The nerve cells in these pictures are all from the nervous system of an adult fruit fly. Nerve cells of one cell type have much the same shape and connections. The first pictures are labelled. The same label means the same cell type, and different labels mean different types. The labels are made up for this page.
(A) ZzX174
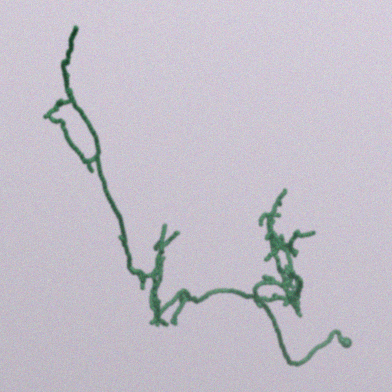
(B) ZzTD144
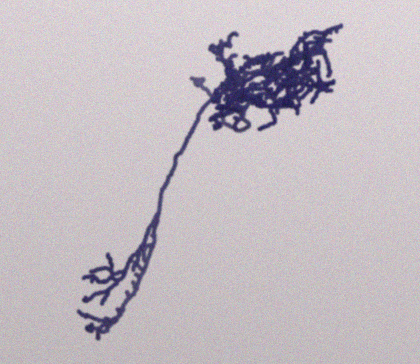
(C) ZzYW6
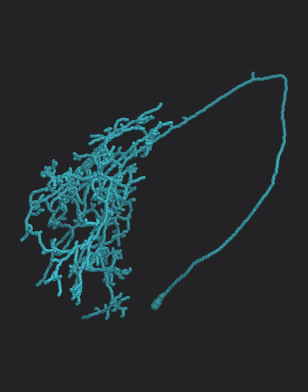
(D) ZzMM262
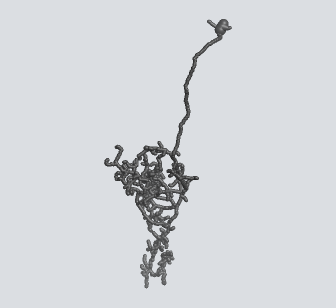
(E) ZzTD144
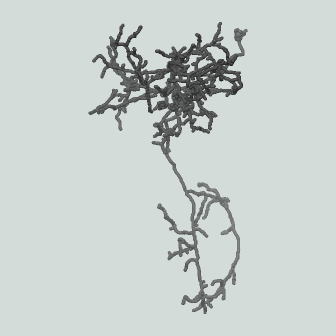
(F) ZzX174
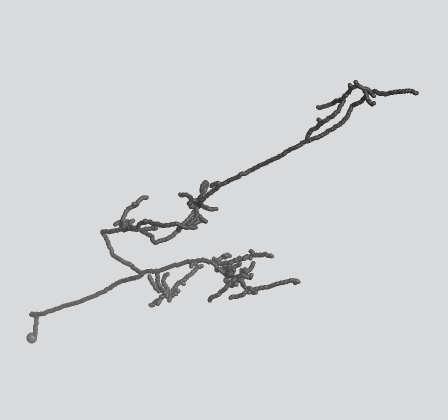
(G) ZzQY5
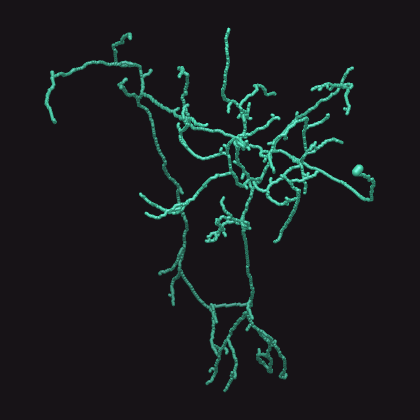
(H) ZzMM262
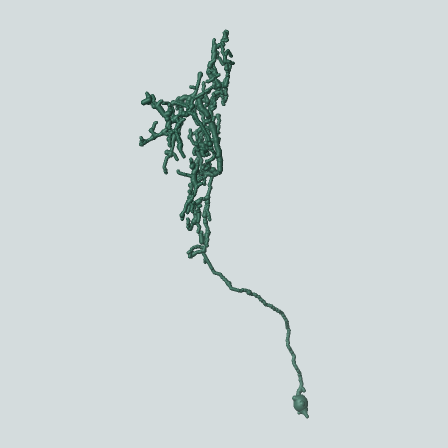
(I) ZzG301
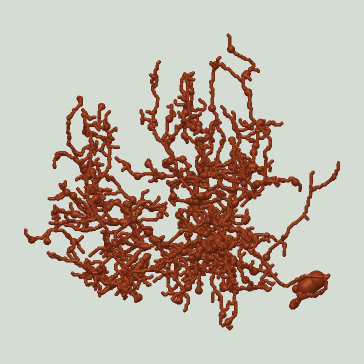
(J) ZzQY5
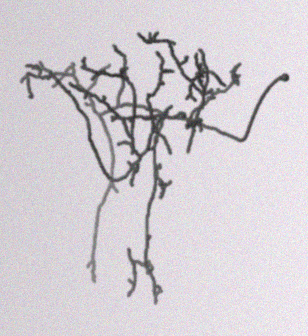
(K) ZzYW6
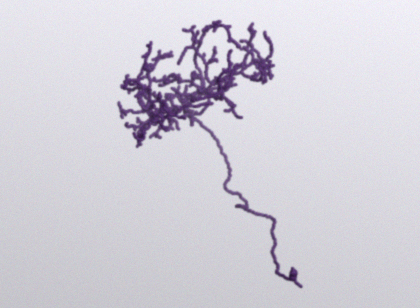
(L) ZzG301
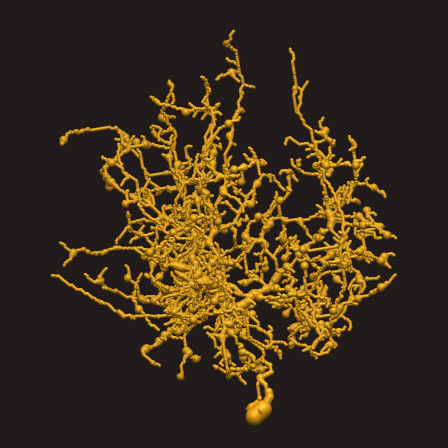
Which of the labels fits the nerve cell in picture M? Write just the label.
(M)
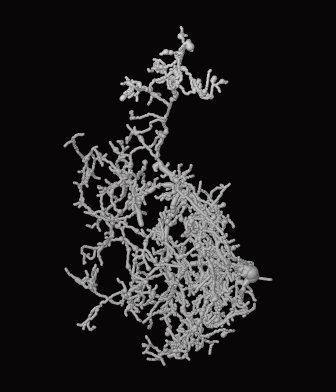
ZzG301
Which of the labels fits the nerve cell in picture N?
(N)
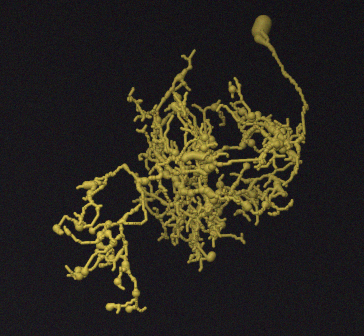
ZzG301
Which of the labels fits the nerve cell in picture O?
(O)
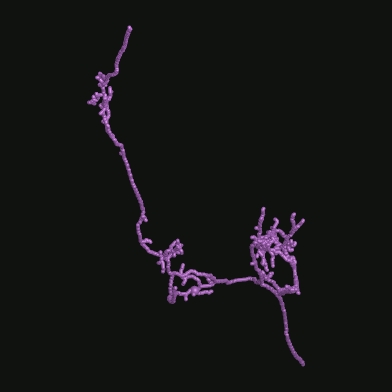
ZzX174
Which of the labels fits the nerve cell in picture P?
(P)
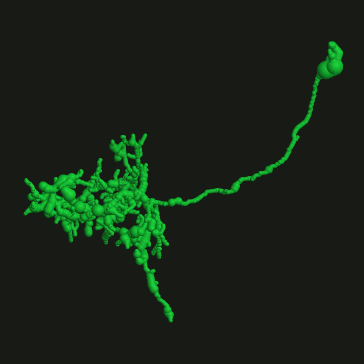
ZzMM262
